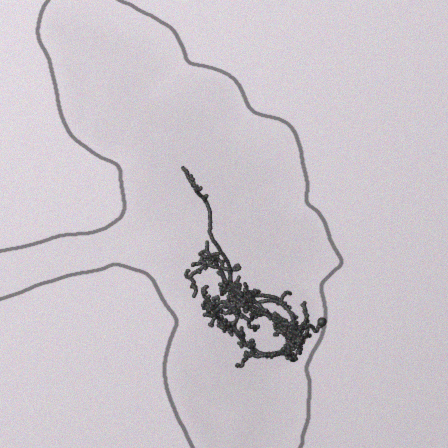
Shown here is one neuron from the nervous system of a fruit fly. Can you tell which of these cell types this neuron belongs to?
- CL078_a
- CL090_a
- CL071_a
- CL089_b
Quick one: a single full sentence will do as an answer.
The neuron here falls under cell type CL071_a.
